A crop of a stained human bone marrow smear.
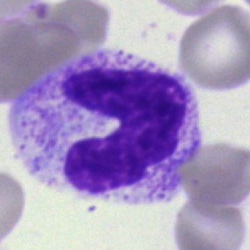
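Band neutrophil, the cell in the middle of a stained bone marrow smear. Its outline is roughly round, with a smooth edge. Notice the nucleus: one unsegmented mass, bent into a C or horseshoe shape. The concave side of that curve faces left. Inside the curve, on the left, lies the broadest stretch of cytoplasm.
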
